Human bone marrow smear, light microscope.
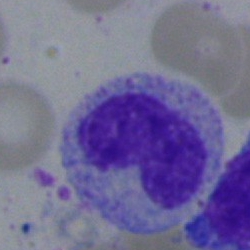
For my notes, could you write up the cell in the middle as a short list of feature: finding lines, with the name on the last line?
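Nucleus: kidney-shaped, indented on the lower side
Chromatin: dark purple, somewhat clumped
Cytoplasm: moderate pale grey-blue rim around the nucleus
Granules: fine, purple, scattered through the cytoplasm
Name: metamyelocyte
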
